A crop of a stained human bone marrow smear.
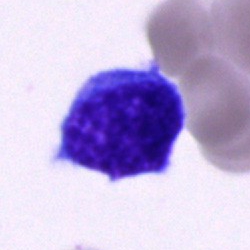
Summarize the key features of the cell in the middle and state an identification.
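This one's outline is angular, with several fairly straight edges, and a small pointed tag juts out from its lower left corner. It's stained a deep blue-purple all over. The chromatin looks coarse and mottled, with little paler spots dotted through it. It's a blast.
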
